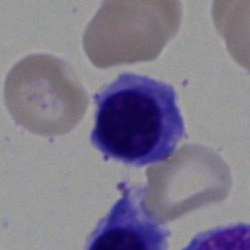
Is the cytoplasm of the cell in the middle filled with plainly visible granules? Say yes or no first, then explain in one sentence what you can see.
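No. No granules are visible in the cytoplasm.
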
